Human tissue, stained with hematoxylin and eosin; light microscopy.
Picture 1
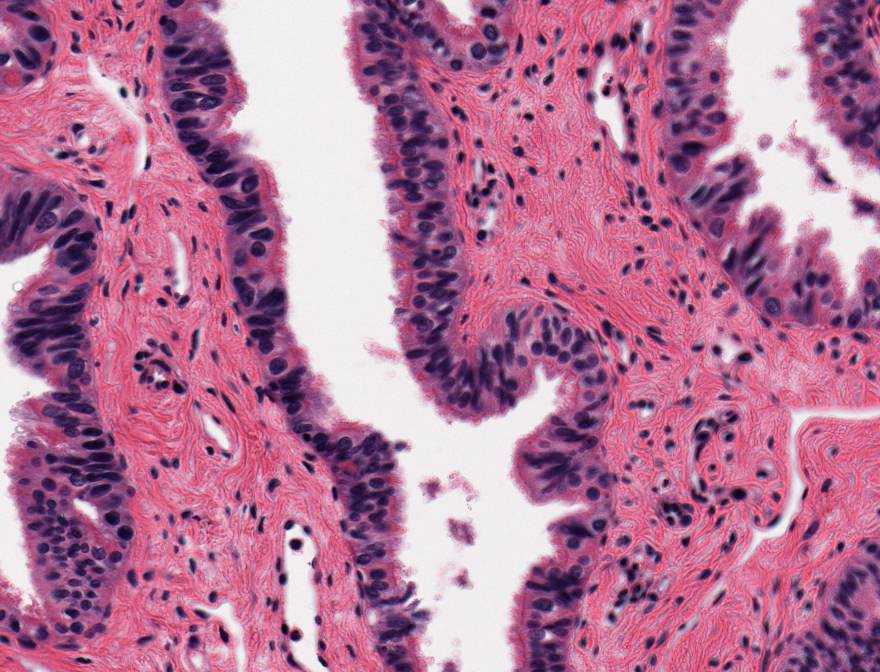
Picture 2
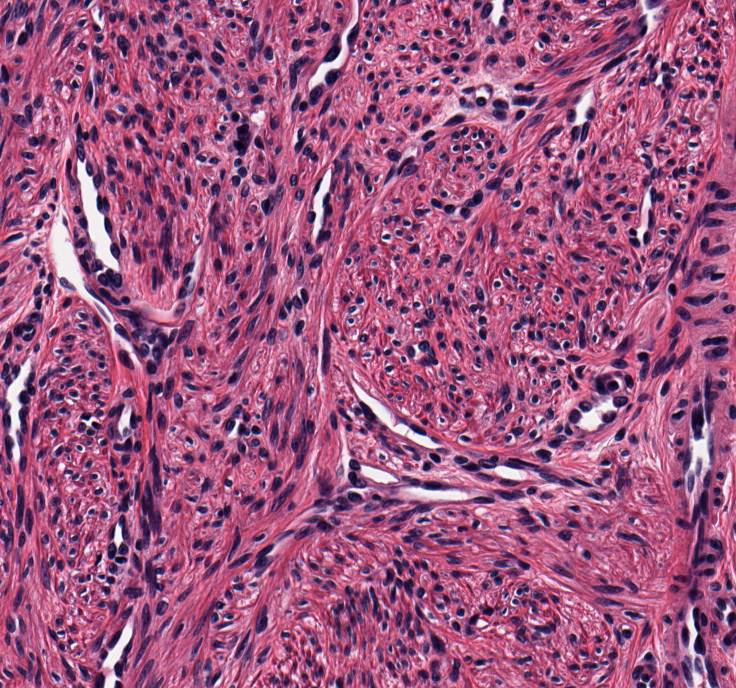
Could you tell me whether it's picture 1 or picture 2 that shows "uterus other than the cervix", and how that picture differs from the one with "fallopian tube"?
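Here, fallopian tube is picture 1 and uterus other than the cervix is picture 2. Picture 1 has broad epithelium-covered stromal folds separated by white spaces. Their tall columnar cells have crowded nuclei at different heights, looking pseudostratified; the cores hold wavy pink collagen with spindle-shaped nuclei and small thin-walled vessels. Picture 2 is densely cellular, with scant stroma between bundles and pink, fibrillary cytoplasm lacking clear cell borders. Its nuclei are elongated and blunt-ended in lengthwise-cut fascicles; in transverse bundles many sit in a small clear halo.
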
